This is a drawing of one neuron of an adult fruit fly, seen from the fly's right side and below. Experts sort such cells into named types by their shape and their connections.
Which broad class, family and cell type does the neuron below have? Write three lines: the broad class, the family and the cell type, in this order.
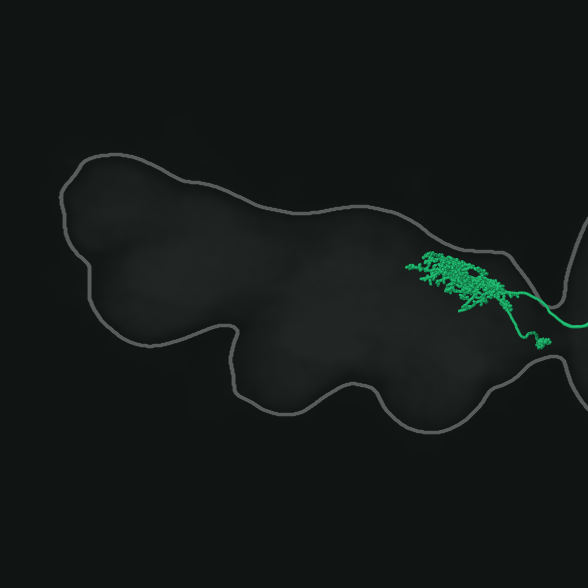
motor neuron of the nerve cord
hemilineage 16B
MNnm09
